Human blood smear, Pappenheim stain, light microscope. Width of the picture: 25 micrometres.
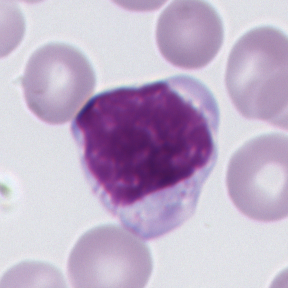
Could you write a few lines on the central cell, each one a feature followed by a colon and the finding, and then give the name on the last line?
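Outline: uneven and angular, not a smooth circle
Size: about 14 micrometres across
Nucleus: about 12 micrometres across, filling about 70% of the cell's area
Chromatin: dense, dark purple, coarse and clumped
Cytoplasm: very pale, almost colourless with a faint grey-blue tint
Distribution: widest below the nucleus, a thin rim elsewhere
Name: large granular lymphocyte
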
